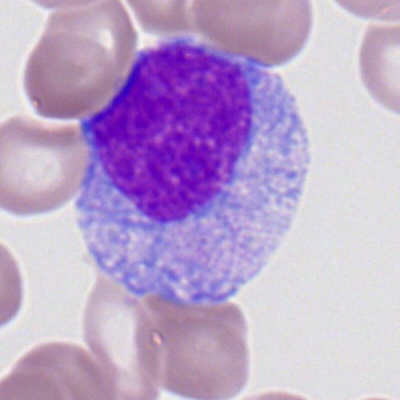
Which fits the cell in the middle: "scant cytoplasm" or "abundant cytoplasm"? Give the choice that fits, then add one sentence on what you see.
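Abundant cytoplasm. The cytoplasm is abundant, taking up about half the cell or more.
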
